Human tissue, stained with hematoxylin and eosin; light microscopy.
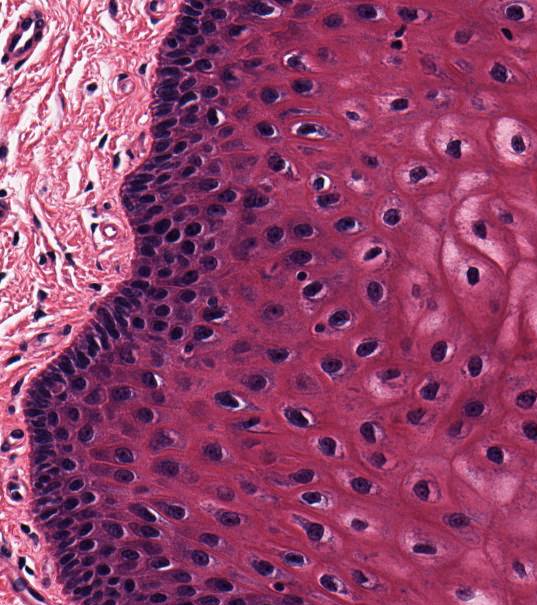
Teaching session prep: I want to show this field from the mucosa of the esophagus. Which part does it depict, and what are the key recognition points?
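Answer: stratified squamous nonkeratinized epithelium. Its boundary with the connective tissue runs down the left side as a gently undulating line. Along that border a crowded basal layer of cells with dark, elongated nuclei forms a palisade. Toward the right the cells become larger and polygonal, with abundant pink cytoplasm, and many in the middle and right show a clear space around the nucleus.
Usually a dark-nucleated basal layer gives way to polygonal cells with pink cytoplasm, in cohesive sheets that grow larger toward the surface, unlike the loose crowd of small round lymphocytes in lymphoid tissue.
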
